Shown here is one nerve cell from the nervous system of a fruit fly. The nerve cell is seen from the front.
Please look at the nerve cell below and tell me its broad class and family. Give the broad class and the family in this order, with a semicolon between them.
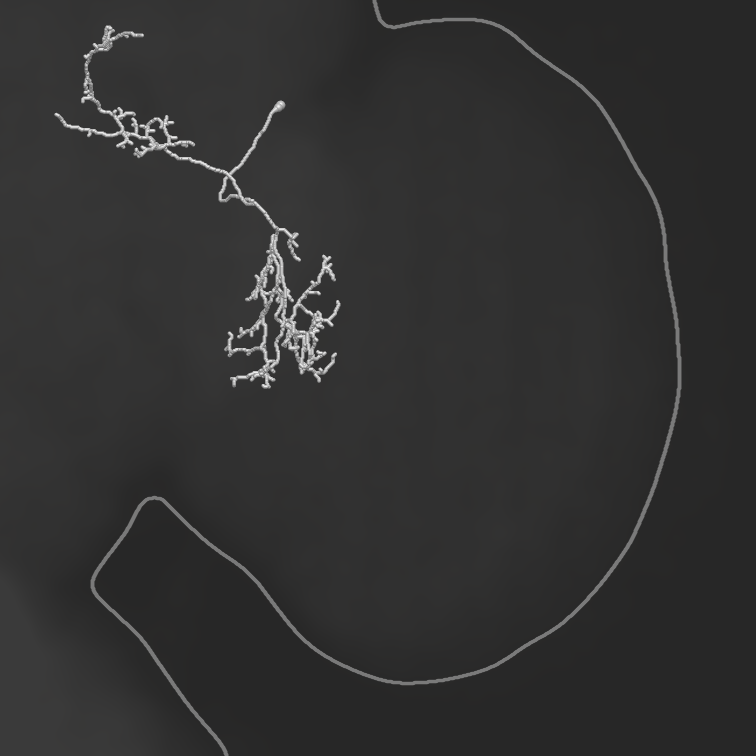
visual projection neuron; hemilineage VPNp&v1_posterior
